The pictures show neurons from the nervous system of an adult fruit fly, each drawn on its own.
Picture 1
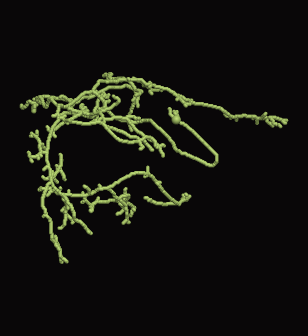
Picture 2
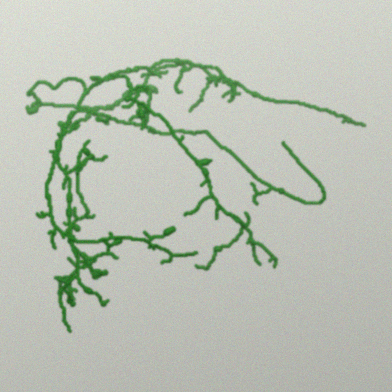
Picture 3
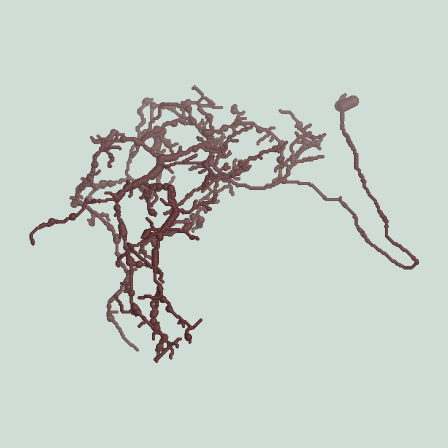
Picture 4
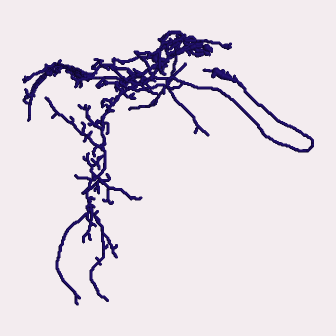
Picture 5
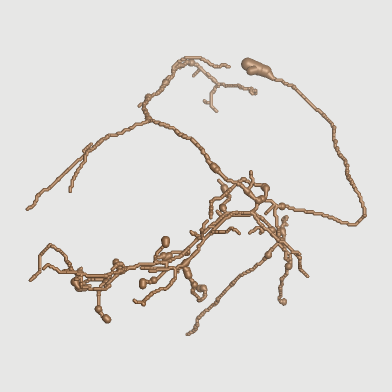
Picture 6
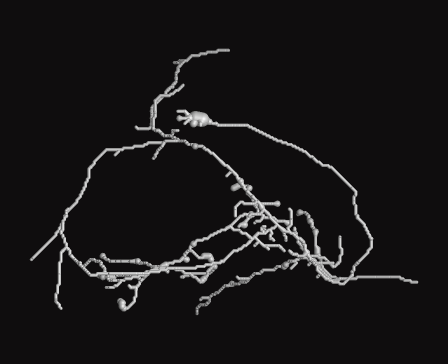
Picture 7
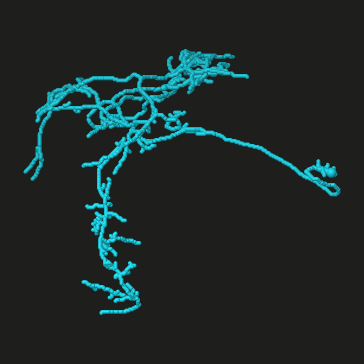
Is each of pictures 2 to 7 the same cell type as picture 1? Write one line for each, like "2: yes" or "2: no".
2: yes
3: no
4: yes
5: no
6: no
7: yes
